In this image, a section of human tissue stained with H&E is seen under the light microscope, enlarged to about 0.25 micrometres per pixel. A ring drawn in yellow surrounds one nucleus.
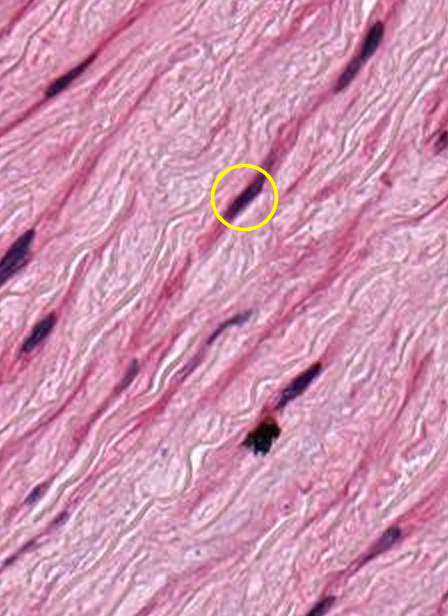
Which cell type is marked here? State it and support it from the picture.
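Smooth muscle cell. The nucleus is long, narrow and tapered at its ends, with its long axis running diagonally from lower left to upper right. A narrow band of pink cytoplasm continues beyond the nucleus along the same axis, and its edges blend into the surrounding tissue without a sharp outline. The cell lies between wavy pink fibres and runs parallel to them.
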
